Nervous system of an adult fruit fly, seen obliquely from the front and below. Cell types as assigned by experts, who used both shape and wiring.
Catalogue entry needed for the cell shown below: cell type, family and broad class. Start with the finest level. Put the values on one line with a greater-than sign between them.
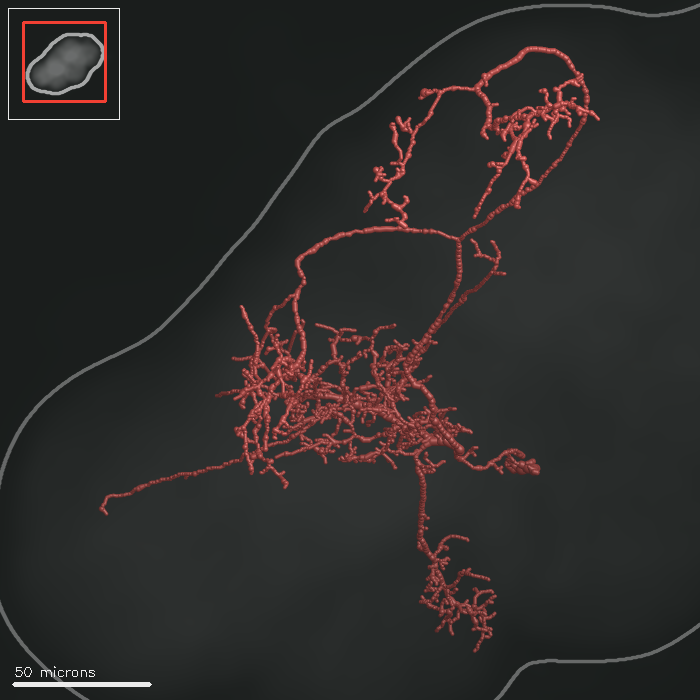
IN18B008 > hemilineage 18B > nerve-cord intrinsic neuron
